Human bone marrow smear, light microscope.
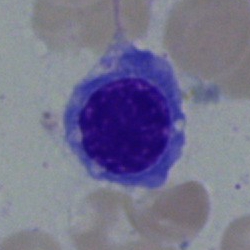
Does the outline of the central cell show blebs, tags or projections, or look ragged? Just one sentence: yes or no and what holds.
Yes, there is a ragged or frayed outline, or there are projections, blebs or tags, on this cell.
